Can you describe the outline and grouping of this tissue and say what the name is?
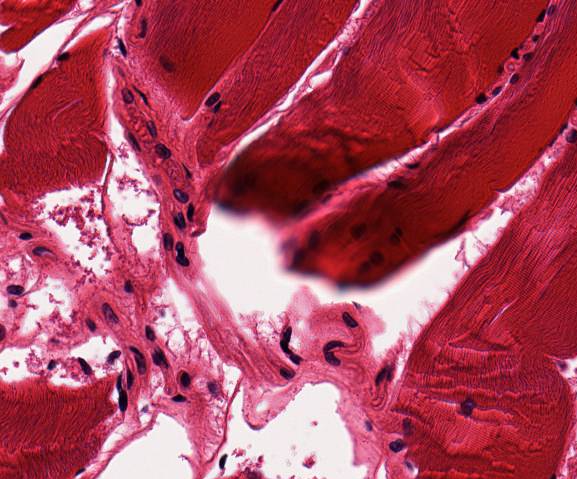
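Each muscle fibre carries flattened nuclei at its edges, not in its centre. The fibre cytoplasm stains a much deeper red than the connective tissue around it. Between the fibres lies pale pink loose connective tissue with scattered elongated dark nuclei, most of it along the left side and in the lower centre. No fat cells appear anywhere in the field. This is skeletal muscle.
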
